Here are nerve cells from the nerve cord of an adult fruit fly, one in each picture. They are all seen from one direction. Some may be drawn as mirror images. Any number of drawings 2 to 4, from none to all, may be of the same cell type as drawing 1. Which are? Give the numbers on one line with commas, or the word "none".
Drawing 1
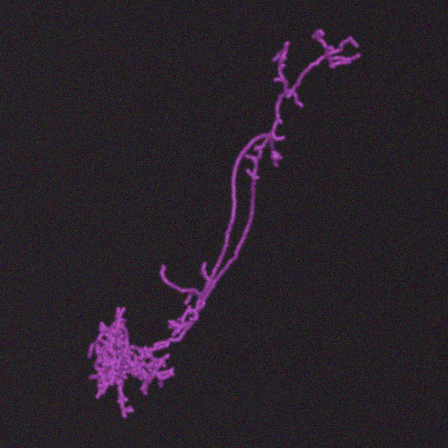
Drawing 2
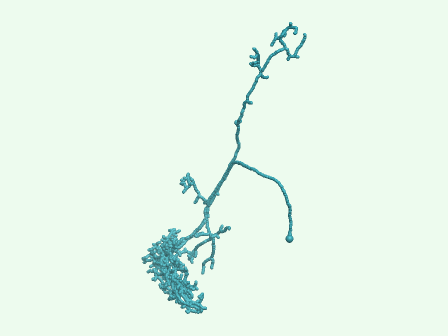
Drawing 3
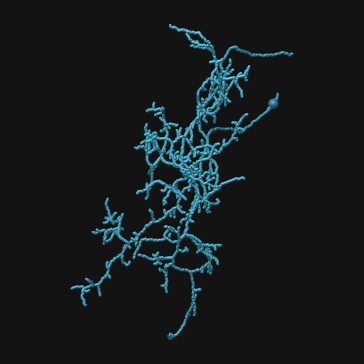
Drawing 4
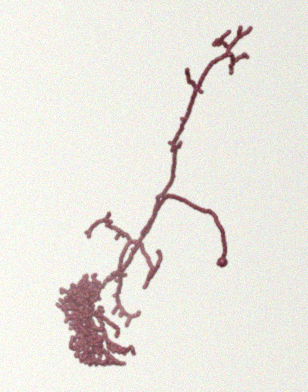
2, 4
